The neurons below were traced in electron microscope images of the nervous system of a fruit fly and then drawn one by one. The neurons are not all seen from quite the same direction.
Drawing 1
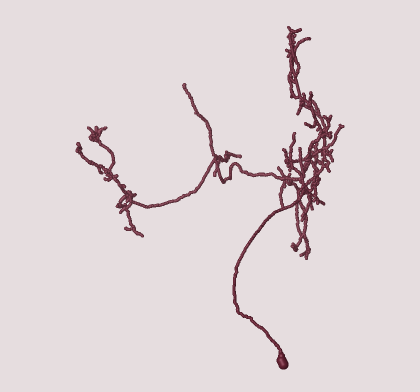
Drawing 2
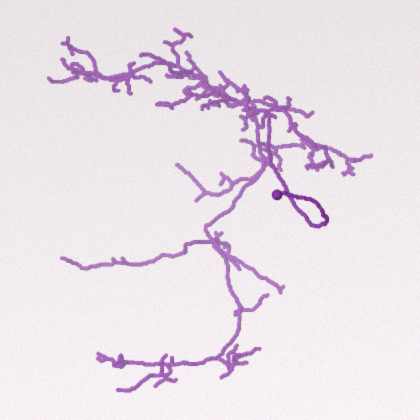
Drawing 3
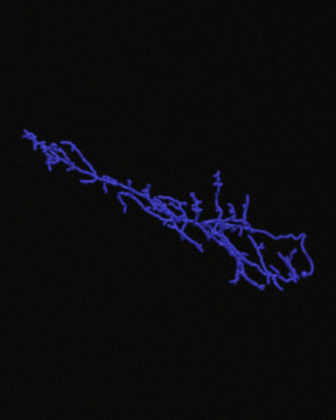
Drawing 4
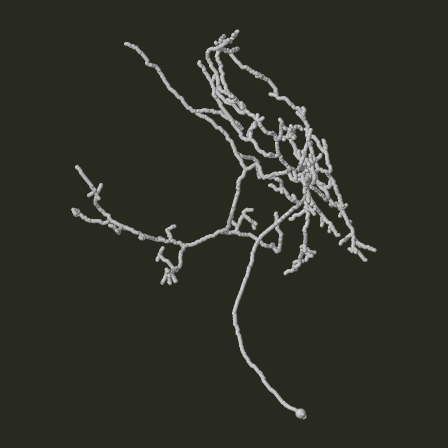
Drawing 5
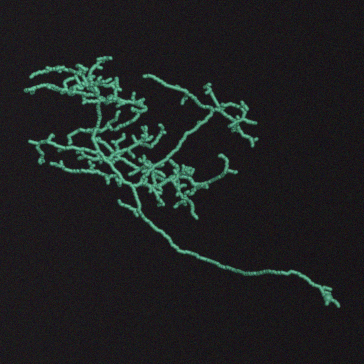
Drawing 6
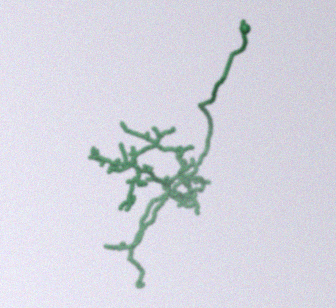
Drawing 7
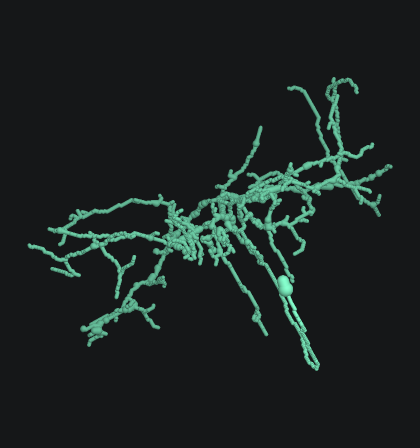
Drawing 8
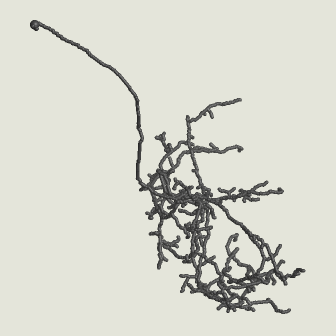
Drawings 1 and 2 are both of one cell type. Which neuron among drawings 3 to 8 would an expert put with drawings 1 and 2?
Drawing 4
